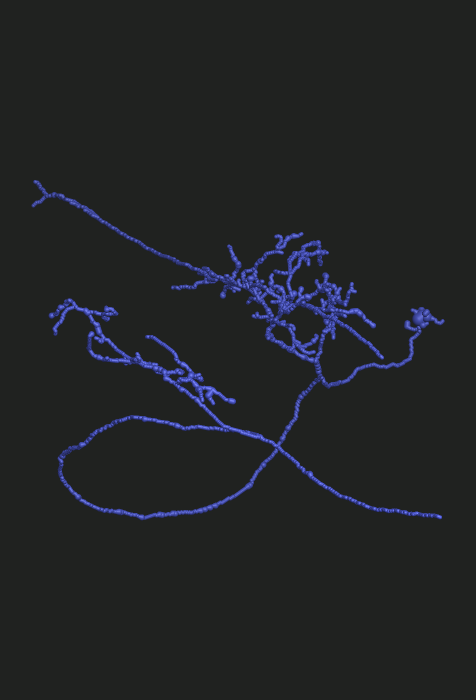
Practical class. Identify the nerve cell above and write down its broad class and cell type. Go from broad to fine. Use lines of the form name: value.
broad class: ascending neuron
cell type: ANXXX200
